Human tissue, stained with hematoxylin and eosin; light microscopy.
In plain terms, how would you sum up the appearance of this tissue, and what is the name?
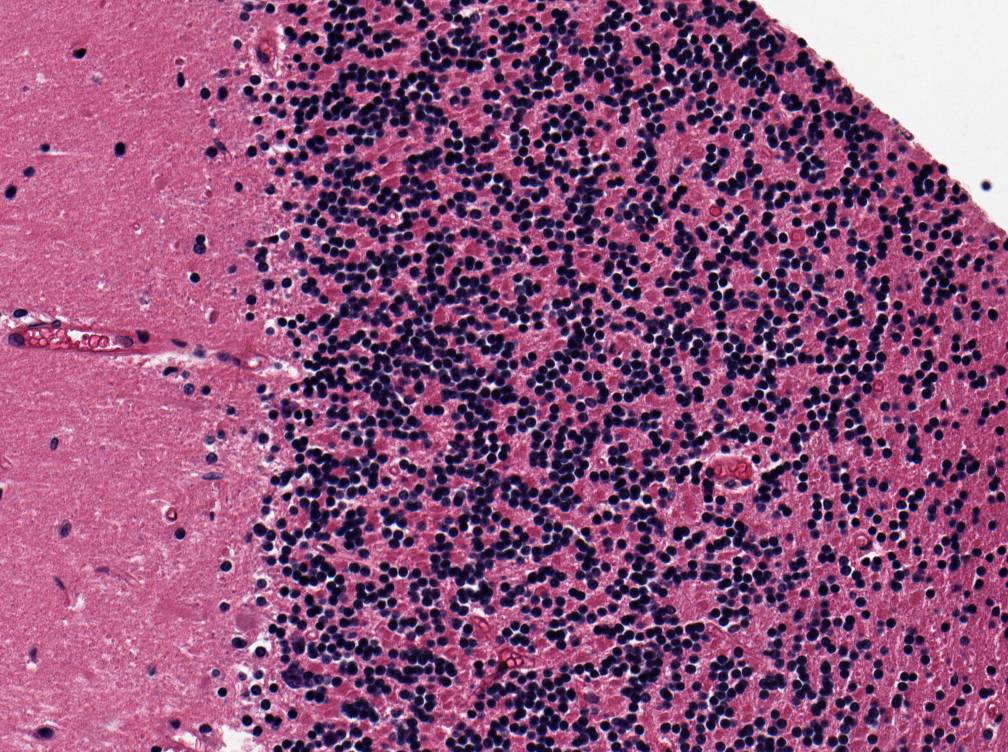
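Layout: a densely cellular region fills the right three quarters; a pale pink, sparsely nucleated region runs along the left. Cells: the dense region is crowded with small, round, darkly stained nuclei showing very little visible cytoplasm, among which lie scattered small pale pink patches free of nuclei. Vessels: one thin-walled, containing red blood cells, runs horizontally through the left region at about mid-height. Name: cerebellum.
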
